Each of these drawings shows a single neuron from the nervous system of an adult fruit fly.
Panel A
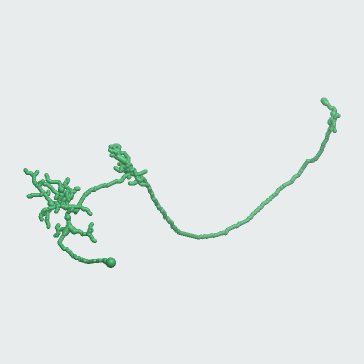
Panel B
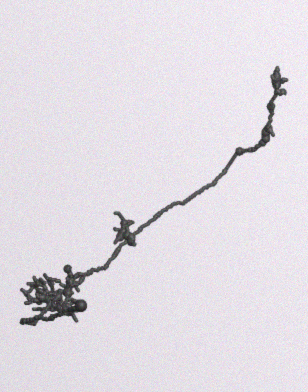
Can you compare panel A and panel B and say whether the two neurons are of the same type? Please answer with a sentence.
They are of different cell types.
